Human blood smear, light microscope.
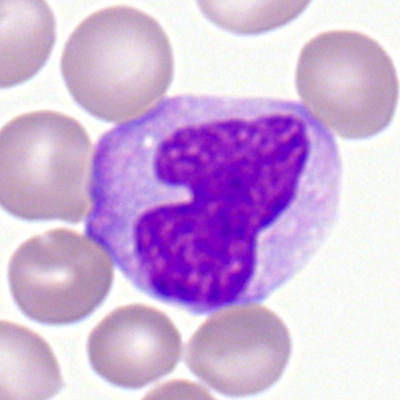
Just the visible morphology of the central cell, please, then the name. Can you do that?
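The cell outline is irregular and somewhat angular rather than smoothly round. Its nucleus is deeply indented, notched on the left, and shows no visible nucleoli. The cytoplasm has only fine, faint, dust-like granularity, without coarse granules. The cell is a monocyte.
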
